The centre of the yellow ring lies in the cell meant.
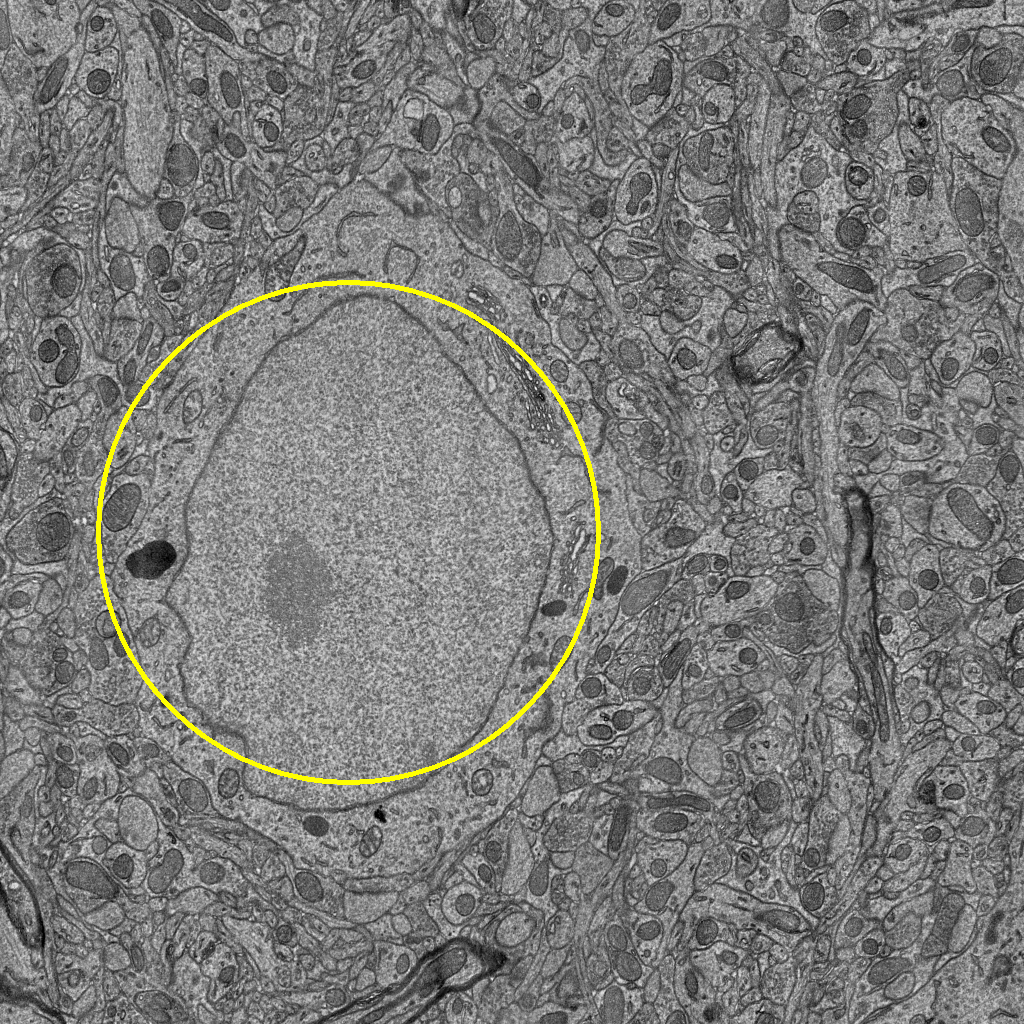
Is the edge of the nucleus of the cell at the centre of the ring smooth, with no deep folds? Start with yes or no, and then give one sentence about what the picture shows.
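Yes. The nuclear envelope runs smoothly, with only shallow waves and no deep infoldings.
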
